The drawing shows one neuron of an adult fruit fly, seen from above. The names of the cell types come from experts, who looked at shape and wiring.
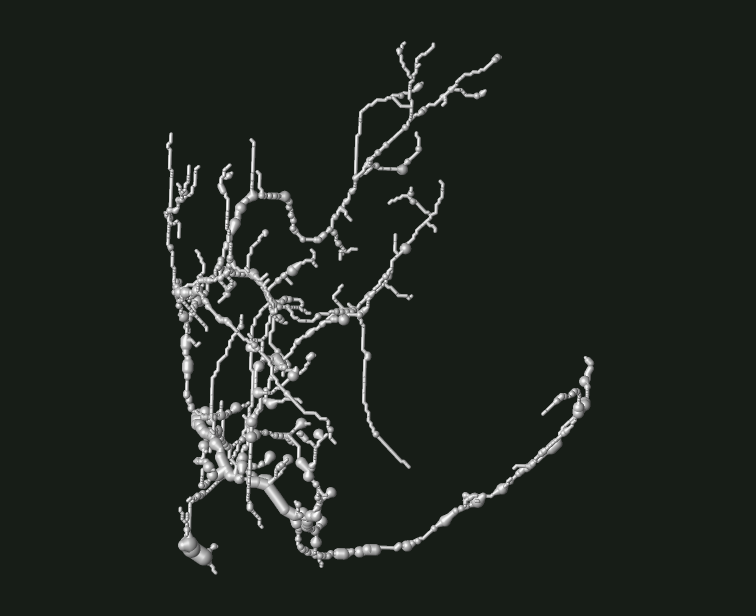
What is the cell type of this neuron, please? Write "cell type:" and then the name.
cell type: IN13A039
